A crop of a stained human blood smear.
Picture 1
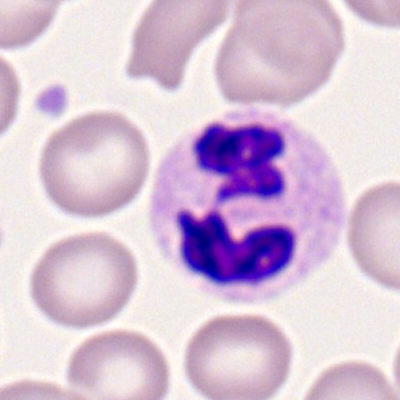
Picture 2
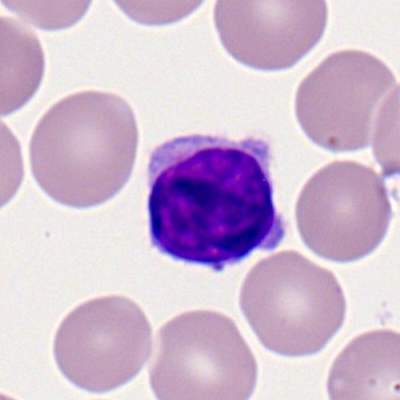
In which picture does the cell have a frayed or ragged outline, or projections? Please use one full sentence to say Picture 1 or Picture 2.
Rough is the outline of the cell in picture 2.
